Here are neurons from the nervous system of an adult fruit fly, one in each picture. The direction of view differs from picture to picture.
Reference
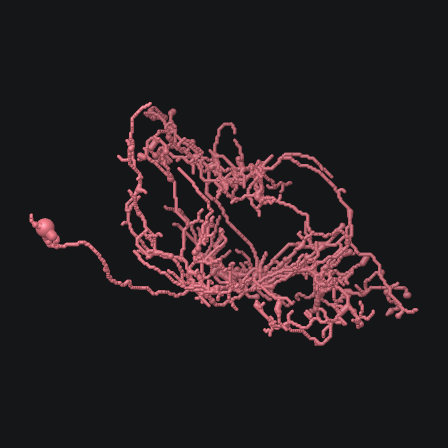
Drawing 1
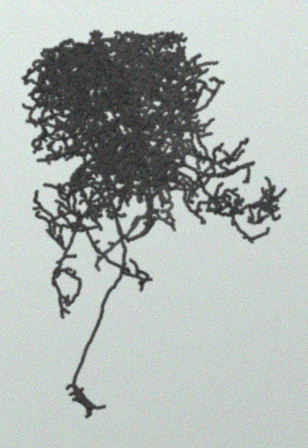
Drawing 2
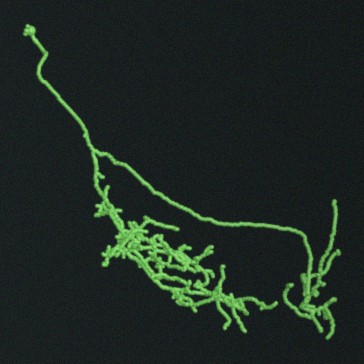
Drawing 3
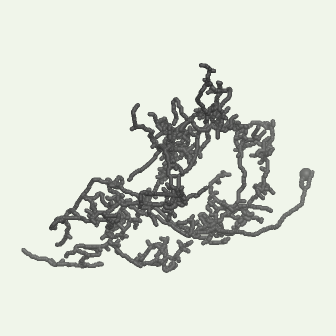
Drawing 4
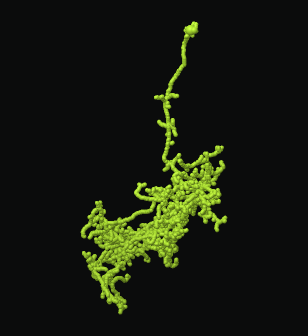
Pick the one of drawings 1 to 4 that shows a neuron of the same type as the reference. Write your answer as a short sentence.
Drawing 3 shows a neuron of the same cell type.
